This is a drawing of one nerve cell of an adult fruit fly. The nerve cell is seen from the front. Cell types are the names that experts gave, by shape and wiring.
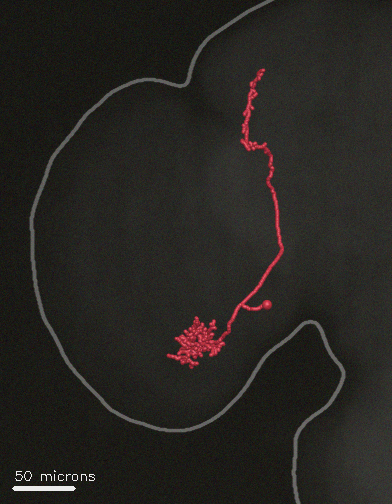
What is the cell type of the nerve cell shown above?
MeVP10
